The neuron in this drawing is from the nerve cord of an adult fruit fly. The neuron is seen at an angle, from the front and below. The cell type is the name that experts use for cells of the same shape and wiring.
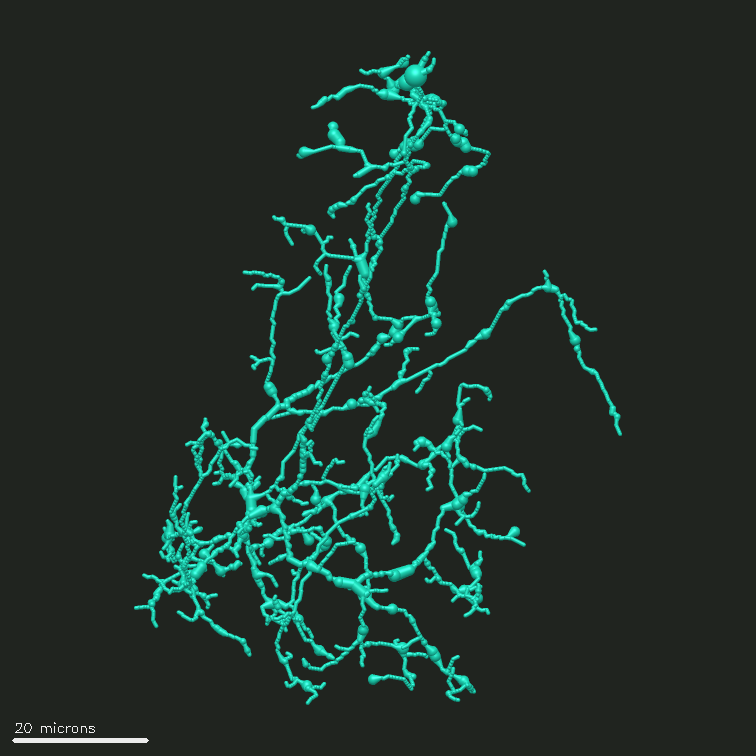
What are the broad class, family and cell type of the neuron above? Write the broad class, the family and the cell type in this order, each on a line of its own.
nerve-cord intrinsic neuron
hemilineage 16B
IN16B077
